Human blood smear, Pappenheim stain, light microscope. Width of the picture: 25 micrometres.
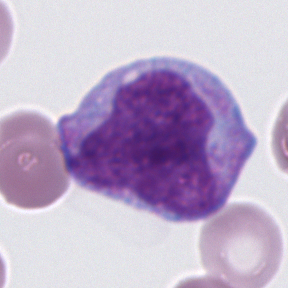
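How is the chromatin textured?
Finely stippled and lacy, as far as I can tell, not coarsely clumped.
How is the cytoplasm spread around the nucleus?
It is widest on the right side, pale greyish blue, with a small clear spot just above the top of the nucleus.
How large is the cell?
Roughly 17 by 14 micrometres, with the nucleus filling about 60% of its area.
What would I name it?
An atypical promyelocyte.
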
